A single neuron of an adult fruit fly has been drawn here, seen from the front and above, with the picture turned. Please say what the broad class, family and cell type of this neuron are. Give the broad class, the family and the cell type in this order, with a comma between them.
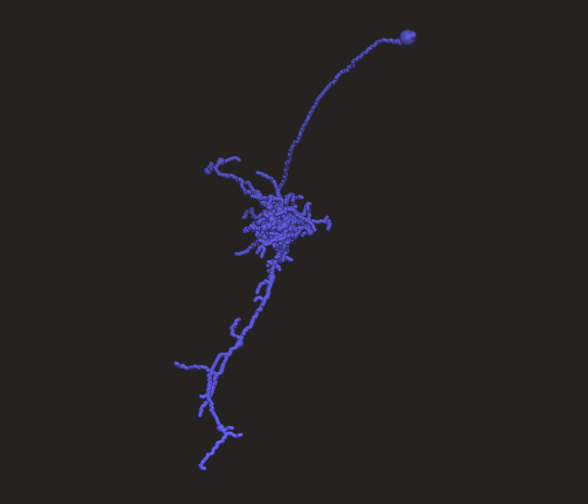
central-brain intrinsic neuron, hemilineage LALa1_anterior, LAL050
